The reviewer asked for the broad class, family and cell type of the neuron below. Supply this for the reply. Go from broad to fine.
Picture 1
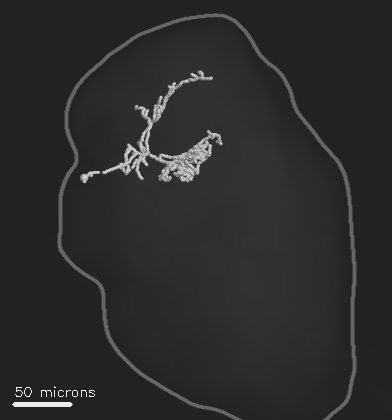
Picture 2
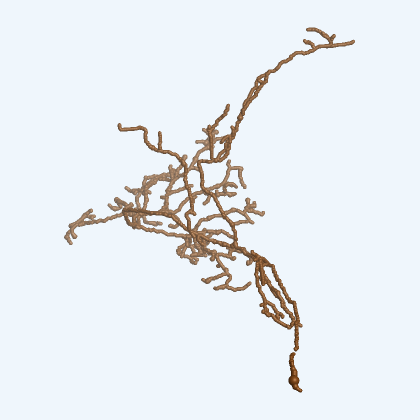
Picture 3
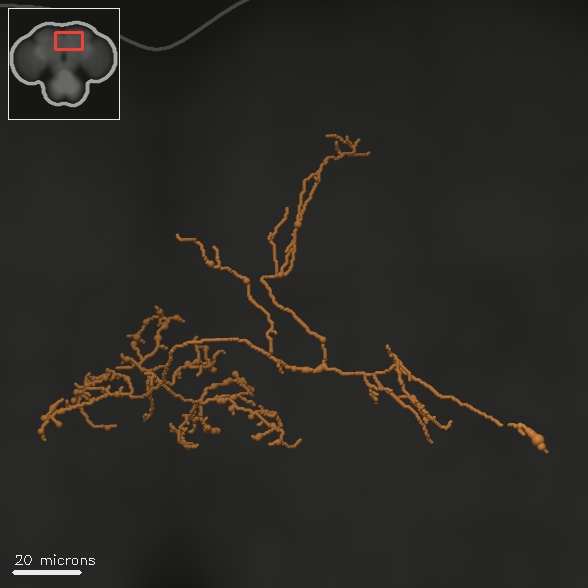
central-brain intrinsic neuron; hemilineage EBa1; FB3E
